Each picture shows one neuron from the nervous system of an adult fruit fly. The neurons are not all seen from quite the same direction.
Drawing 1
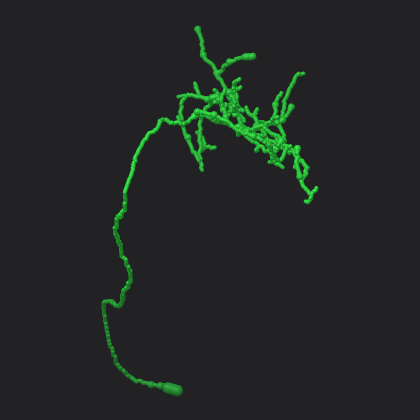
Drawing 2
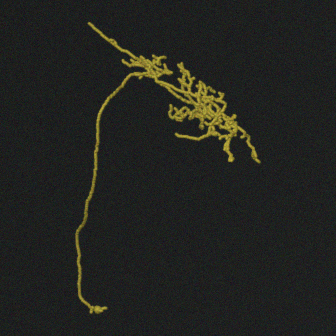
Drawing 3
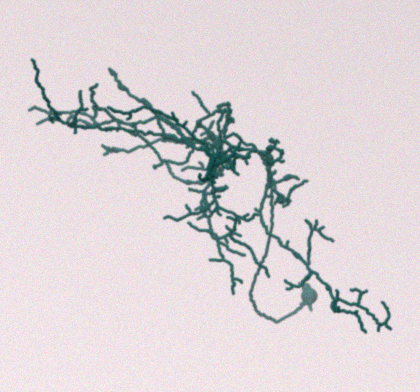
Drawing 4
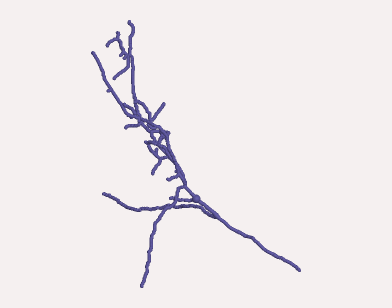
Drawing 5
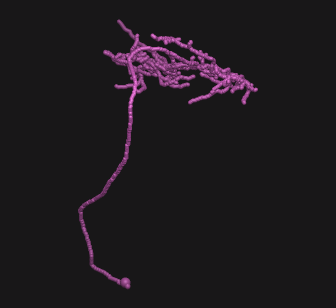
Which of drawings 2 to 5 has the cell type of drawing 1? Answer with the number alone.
5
